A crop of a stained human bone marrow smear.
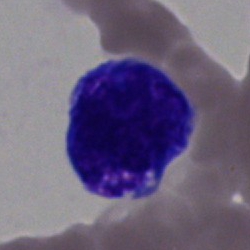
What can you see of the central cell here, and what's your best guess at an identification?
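Roughly round, the cell has a slightly uneven edge. Dense, deep blue-violet staining covers almost the whole cell, and no nucleoli can be made out within the dark mass. A cluster of small pale lilac spots lies along the lower edge. It is a promyelocyte.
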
